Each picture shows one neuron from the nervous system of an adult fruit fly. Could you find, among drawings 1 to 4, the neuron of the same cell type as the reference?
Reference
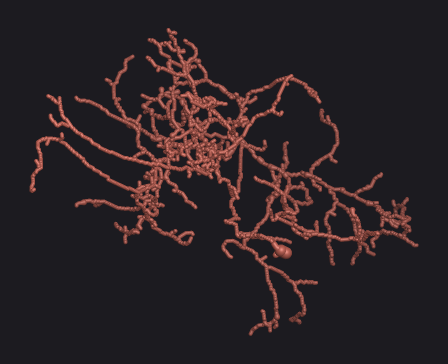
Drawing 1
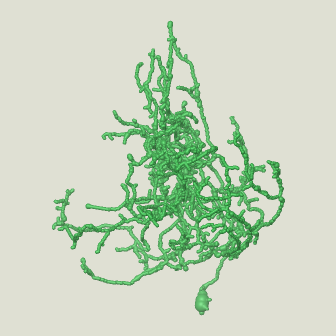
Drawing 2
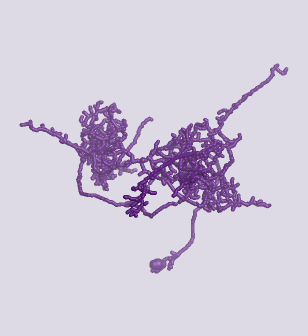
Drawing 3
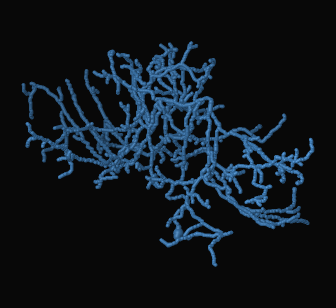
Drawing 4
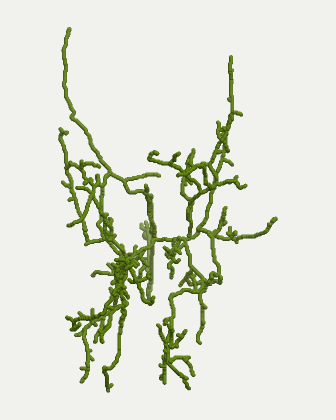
Drawing 3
